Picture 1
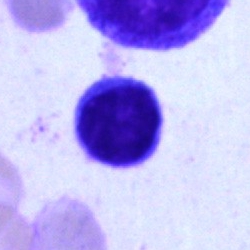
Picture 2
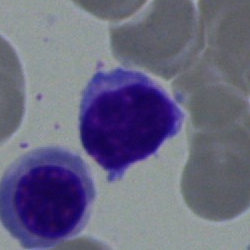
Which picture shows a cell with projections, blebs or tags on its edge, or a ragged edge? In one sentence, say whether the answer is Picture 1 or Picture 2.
In Picture 2, the edge of the cell is rough, not smooth.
